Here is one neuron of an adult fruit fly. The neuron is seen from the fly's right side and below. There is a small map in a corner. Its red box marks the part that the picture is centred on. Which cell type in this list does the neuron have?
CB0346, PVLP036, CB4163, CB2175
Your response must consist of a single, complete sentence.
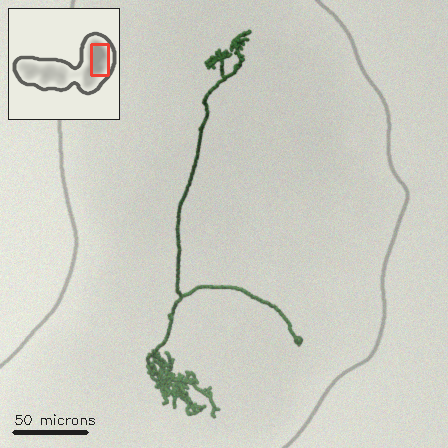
The neuron here falls under cell type CB0346.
